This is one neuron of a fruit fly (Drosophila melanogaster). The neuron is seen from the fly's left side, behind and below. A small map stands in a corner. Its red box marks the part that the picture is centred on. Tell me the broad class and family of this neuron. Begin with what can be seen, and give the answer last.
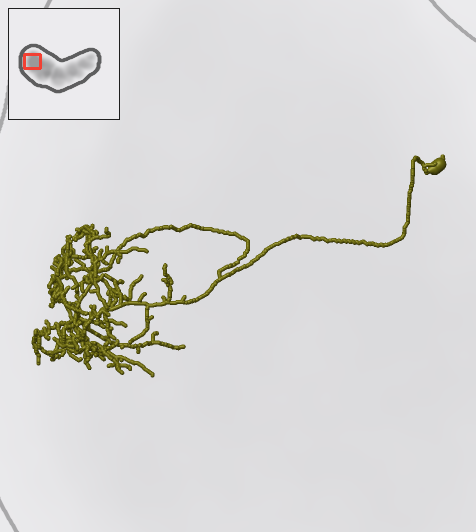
The picture shows dozens of branch ends. As drawn here it is wider than it is tall. Its broad class is central-brain intrinsic neuron. Its family is hemilineage VLPp&l1_anterior.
